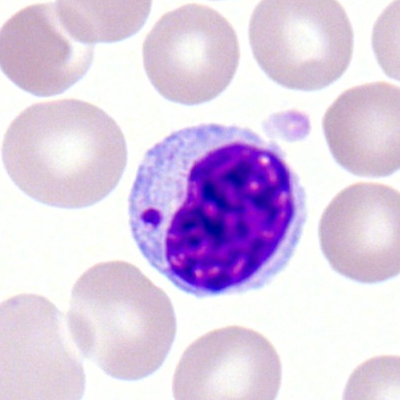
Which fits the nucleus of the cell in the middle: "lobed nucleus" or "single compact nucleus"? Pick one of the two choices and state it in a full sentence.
This cell's nucleus is a single compact mass, round, oval or kidney-shaped.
